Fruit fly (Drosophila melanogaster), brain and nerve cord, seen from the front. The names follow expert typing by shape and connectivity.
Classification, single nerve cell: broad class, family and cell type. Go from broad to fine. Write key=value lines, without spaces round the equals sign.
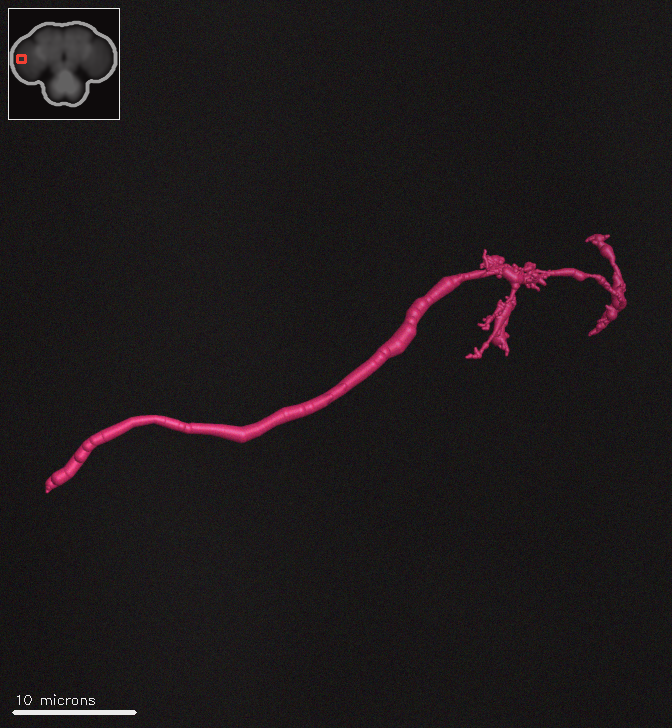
broad_class=optic-lobe intrinsic neuron
family=L
cell_type=L4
